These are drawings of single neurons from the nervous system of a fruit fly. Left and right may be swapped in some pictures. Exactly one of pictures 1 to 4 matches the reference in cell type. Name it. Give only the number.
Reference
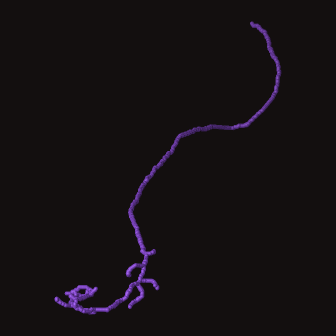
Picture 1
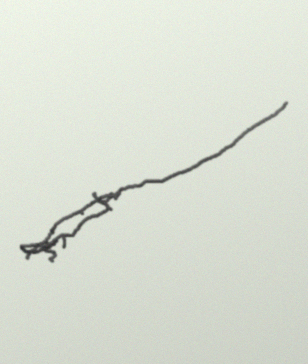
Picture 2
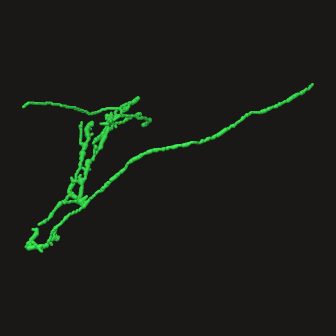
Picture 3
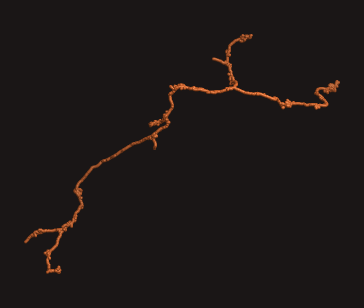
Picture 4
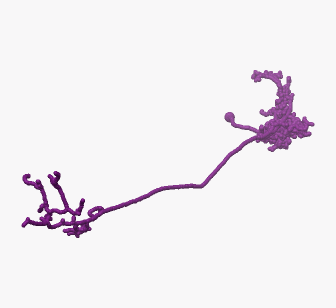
1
